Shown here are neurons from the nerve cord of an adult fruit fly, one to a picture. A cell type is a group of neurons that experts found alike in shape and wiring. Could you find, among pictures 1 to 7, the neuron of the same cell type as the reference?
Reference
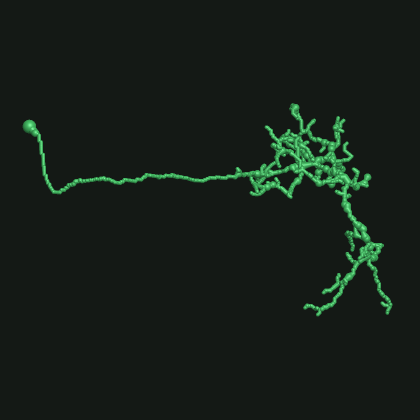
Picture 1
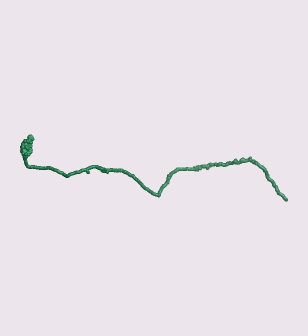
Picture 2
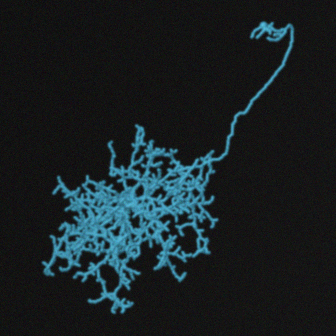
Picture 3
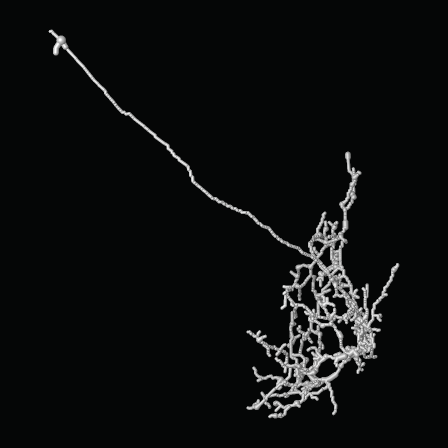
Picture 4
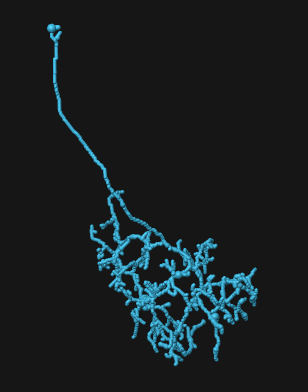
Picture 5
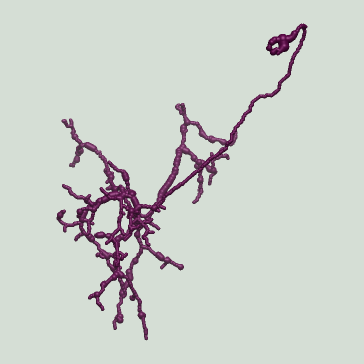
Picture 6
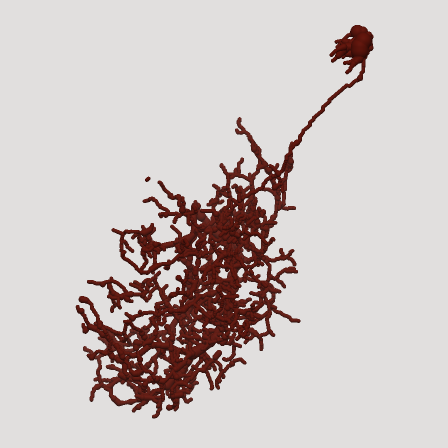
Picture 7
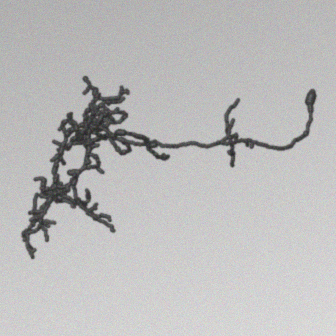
Picture 7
